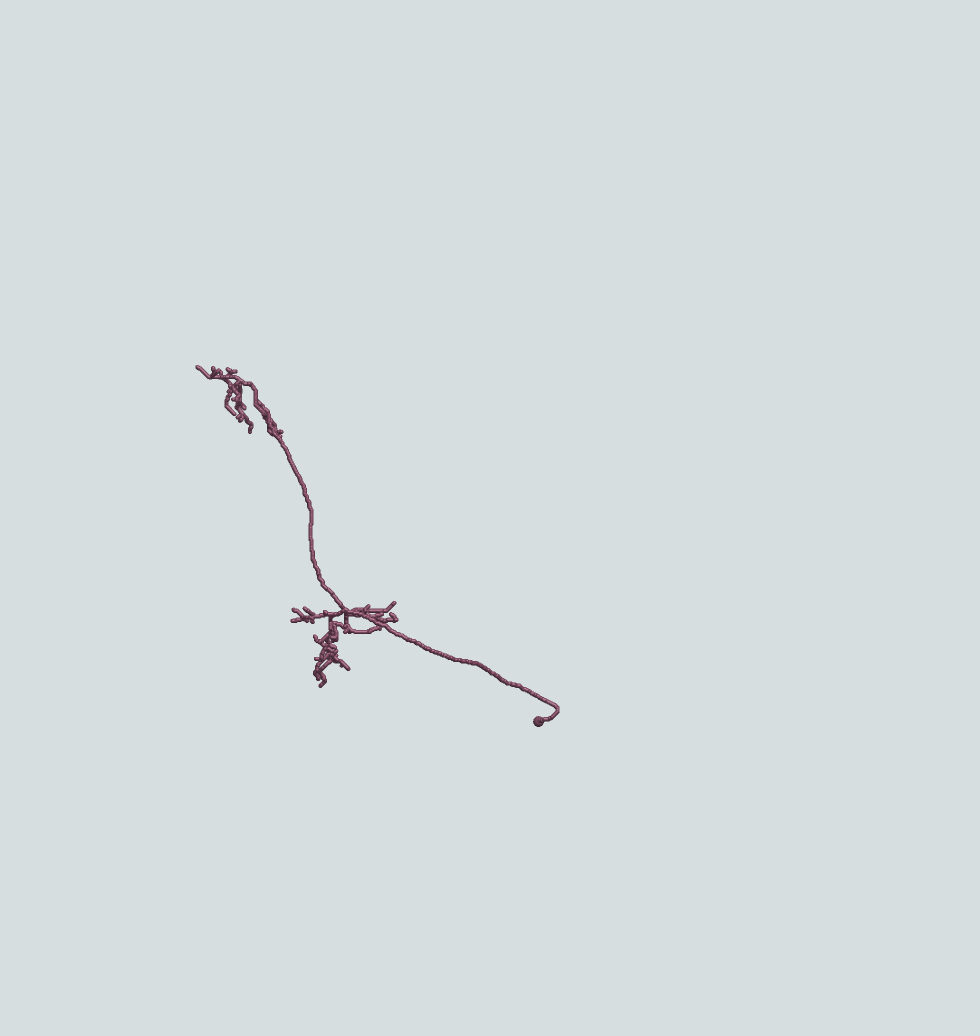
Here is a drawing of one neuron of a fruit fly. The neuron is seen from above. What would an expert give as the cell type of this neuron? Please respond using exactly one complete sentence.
As a matter of cell type, the neuron is CB2459.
